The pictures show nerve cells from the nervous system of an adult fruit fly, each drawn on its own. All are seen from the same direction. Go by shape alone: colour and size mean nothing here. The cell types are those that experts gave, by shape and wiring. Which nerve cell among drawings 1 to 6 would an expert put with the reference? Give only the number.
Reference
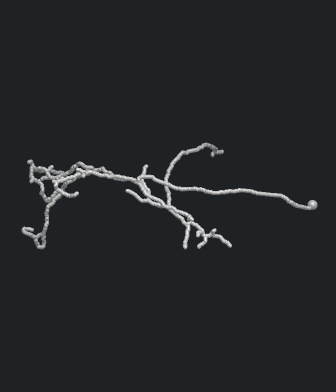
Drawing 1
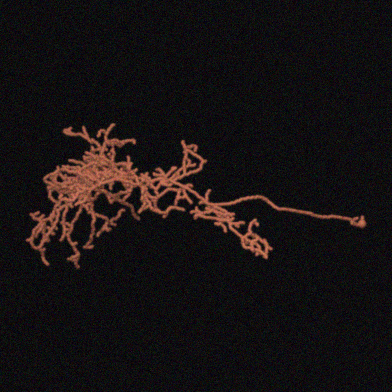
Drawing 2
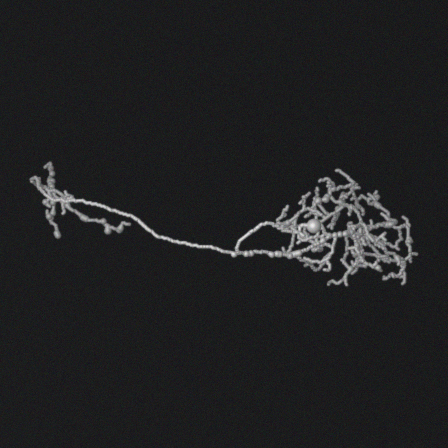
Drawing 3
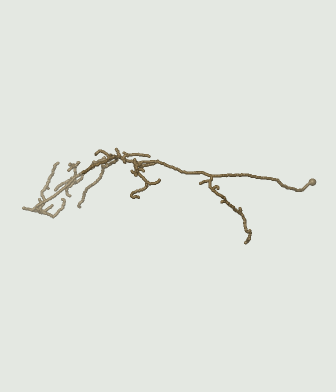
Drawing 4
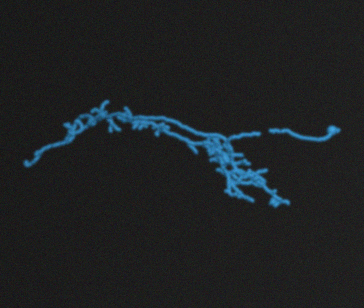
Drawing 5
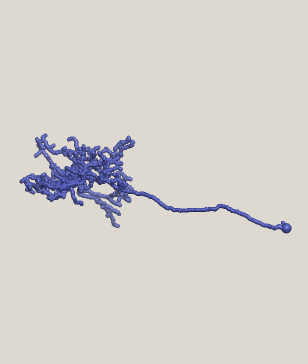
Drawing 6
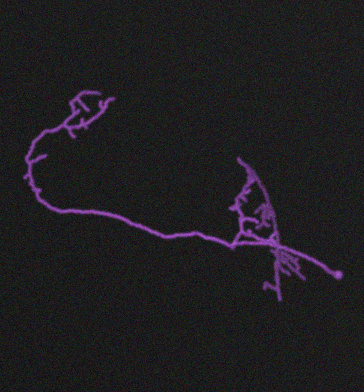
3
